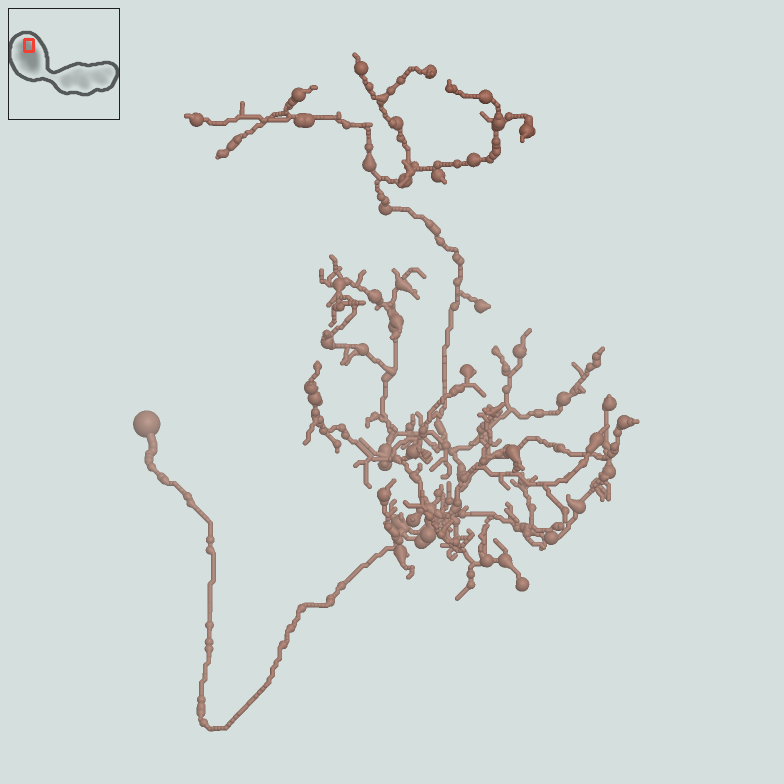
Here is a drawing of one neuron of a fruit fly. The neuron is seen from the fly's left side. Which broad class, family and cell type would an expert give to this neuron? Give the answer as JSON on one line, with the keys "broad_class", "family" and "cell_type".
{"broad_class": "central-brain intrinsic neuron", "family": "hemilineage LHl4_dorsal", "cell_type": "CB3109"}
